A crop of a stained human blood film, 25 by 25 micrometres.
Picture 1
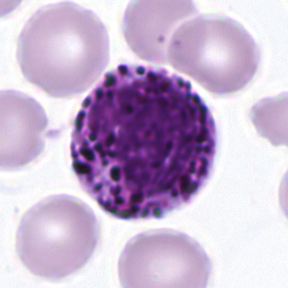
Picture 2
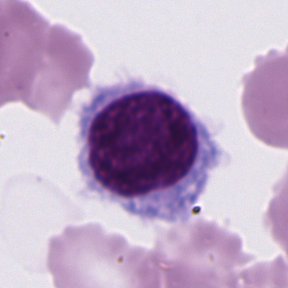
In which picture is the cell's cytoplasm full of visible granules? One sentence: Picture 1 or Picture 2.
Picture 1 has the cell with many visible granules in its cytoplasm.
